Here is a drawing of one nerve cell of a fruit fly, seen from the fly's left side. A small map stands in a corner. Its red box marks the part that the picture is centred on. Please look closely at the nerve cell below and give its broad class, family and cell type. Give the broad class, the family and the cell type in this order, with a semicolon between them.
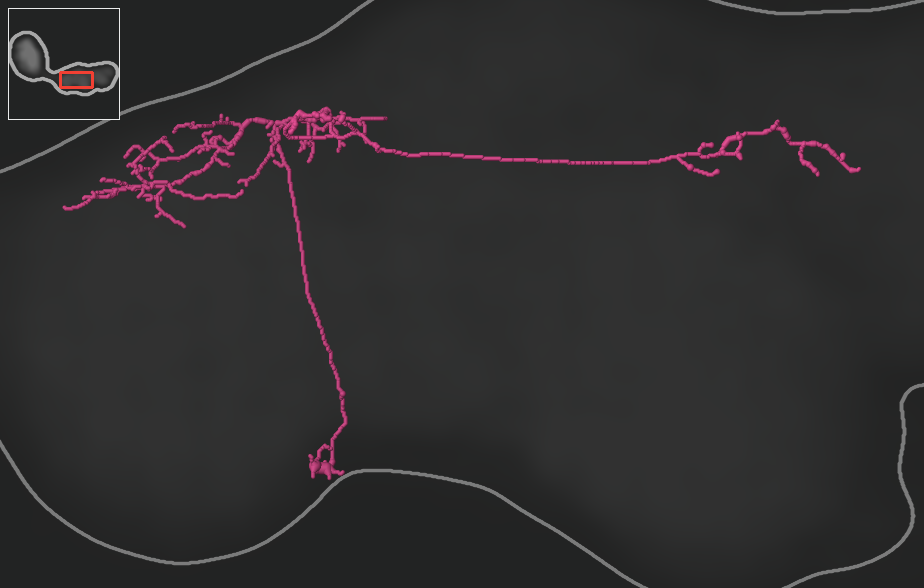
nerve-cord intrinsic neuron; hemilineage 06A; IN06A067_a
